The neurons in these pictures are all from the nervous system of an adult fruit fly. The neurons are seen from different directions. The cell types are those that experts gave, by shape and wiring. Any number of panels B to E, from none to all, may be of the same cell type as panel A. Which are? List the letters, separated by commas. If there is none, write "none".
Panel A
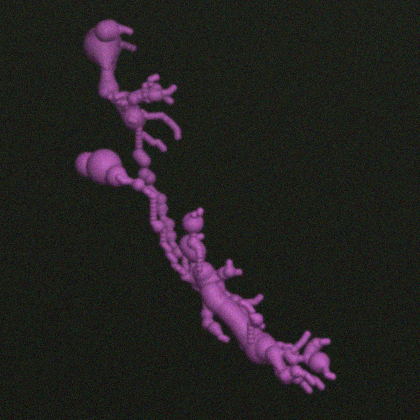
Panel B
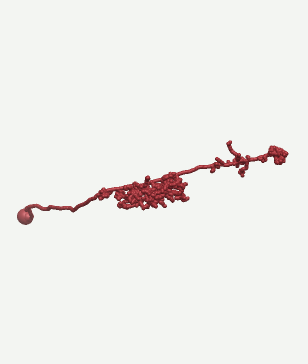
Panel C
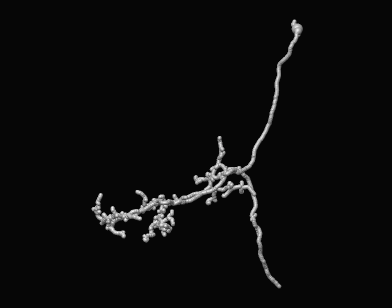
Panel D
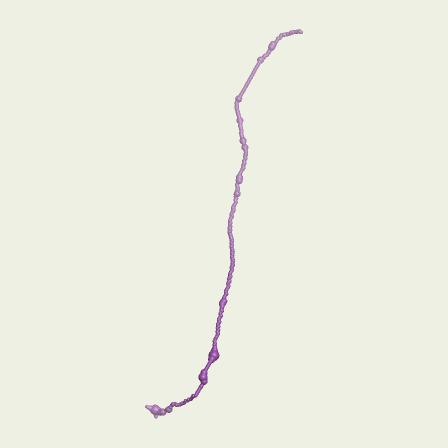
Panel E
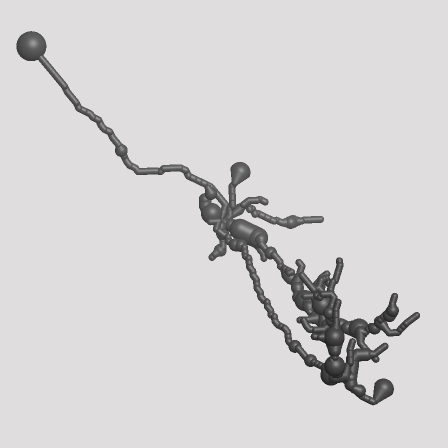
B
